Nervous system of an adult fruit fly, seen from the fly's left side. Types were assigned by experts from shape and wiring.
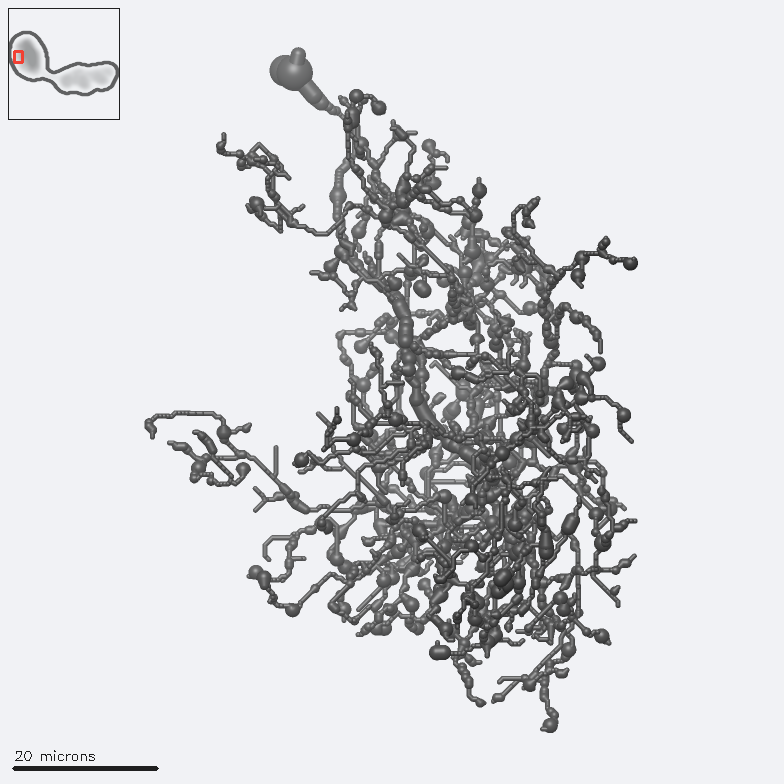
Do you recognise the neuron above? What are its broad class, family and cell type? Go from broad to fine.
central-brain intrinsic neuron; hemilineage ALl1_dorsal; lLN2R_a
